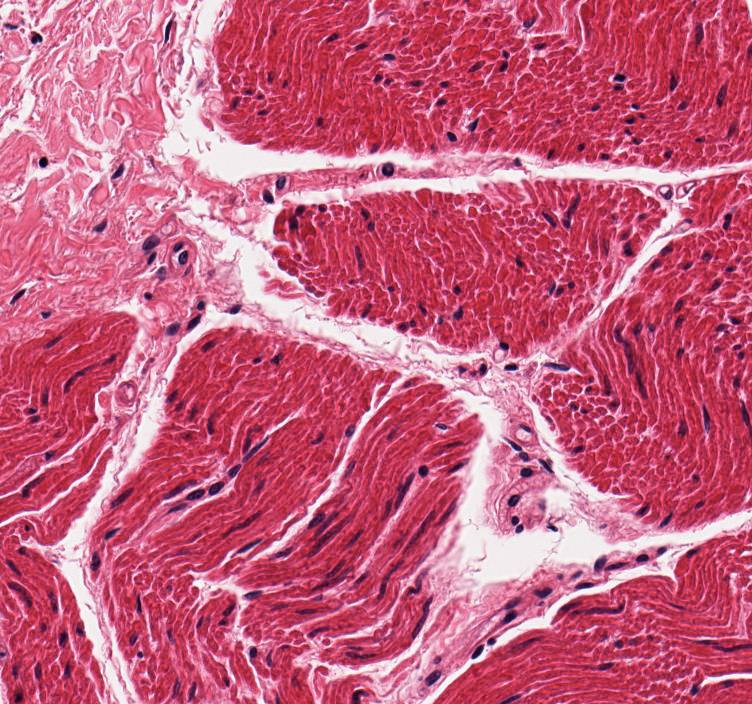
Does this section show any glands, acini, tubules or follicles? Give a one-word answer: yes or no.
No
